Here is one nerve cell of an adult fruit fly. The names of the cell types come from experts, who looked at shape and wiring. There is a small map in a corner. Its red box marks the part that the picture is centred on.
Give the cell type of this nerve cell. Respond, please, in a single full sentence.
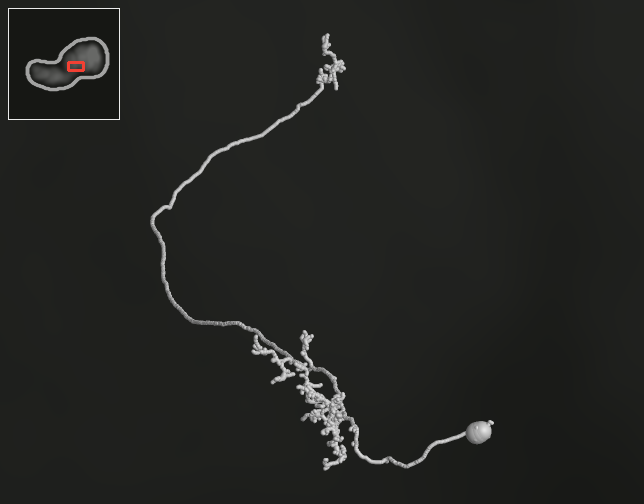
Within the cell type Tm20 sits this nerve cell.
